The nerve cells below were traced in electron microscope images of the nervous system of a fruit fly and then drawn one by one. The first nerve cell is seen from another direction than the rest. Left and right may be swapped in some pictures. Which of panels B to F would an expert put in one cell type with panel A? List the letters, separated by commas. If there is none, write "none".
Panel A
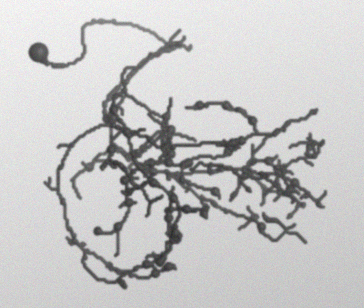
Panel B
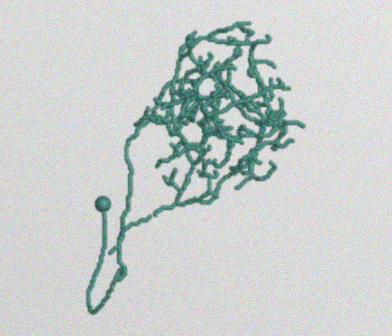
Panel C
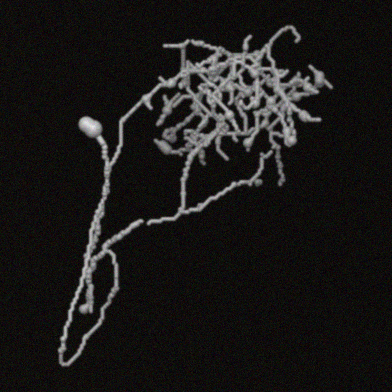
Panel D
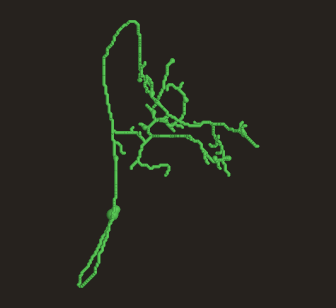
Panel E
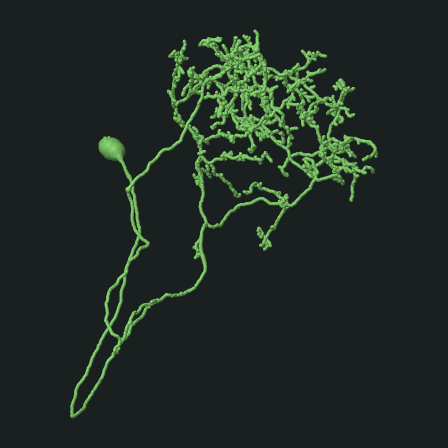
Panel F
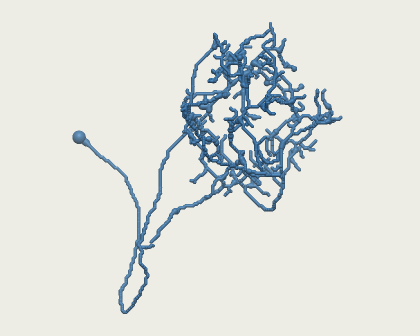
B, C, F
